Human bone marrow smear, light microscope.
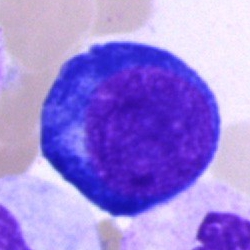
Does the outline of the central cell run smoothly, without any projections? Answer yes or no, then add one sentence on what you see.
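Yes. The cell is roughly round with a smooth outline.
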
